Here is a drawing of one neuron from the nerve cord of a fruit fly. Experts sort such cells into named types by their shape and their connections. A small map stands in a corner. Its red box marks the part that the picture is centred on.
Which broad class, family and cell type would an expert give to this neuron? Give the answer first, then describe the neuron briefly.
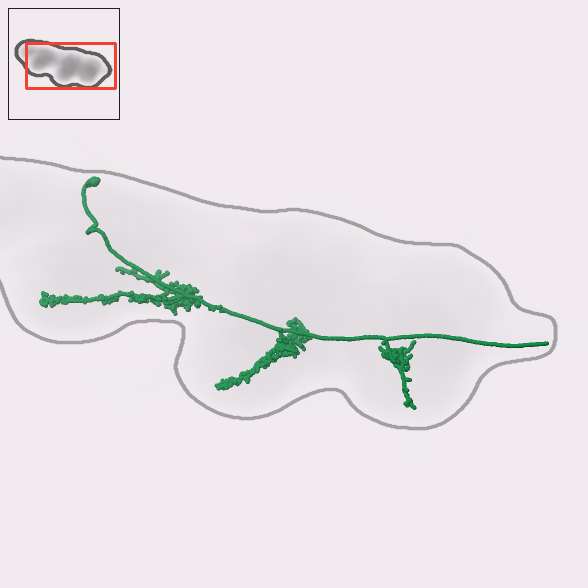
It is an ascending neuron. The family is hemilineage 08B. It is of cell type AN08B018. As drawn here it is wider than it is tall.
